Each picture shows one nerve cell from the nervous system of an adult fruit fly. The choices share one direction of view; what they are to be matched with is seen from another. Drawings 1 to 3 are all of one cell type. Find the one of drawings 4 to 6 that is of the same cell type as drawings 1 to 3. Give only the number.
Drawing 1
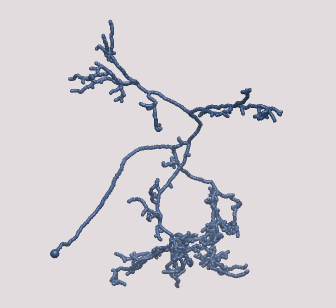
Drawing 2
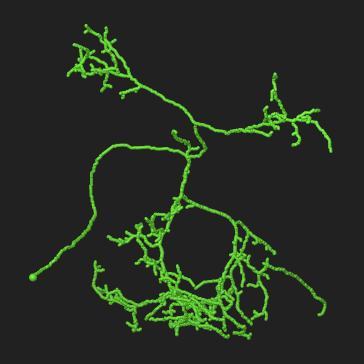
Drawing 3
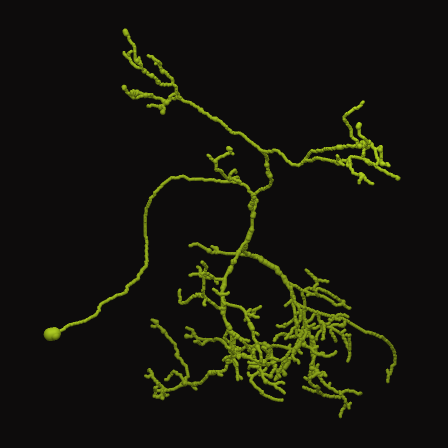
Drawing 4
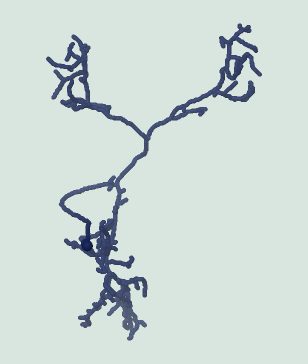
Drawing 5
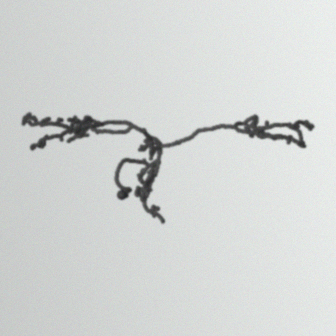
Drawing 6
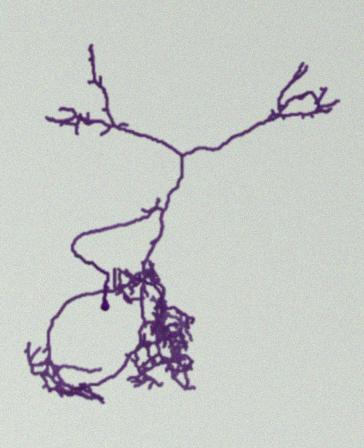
6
